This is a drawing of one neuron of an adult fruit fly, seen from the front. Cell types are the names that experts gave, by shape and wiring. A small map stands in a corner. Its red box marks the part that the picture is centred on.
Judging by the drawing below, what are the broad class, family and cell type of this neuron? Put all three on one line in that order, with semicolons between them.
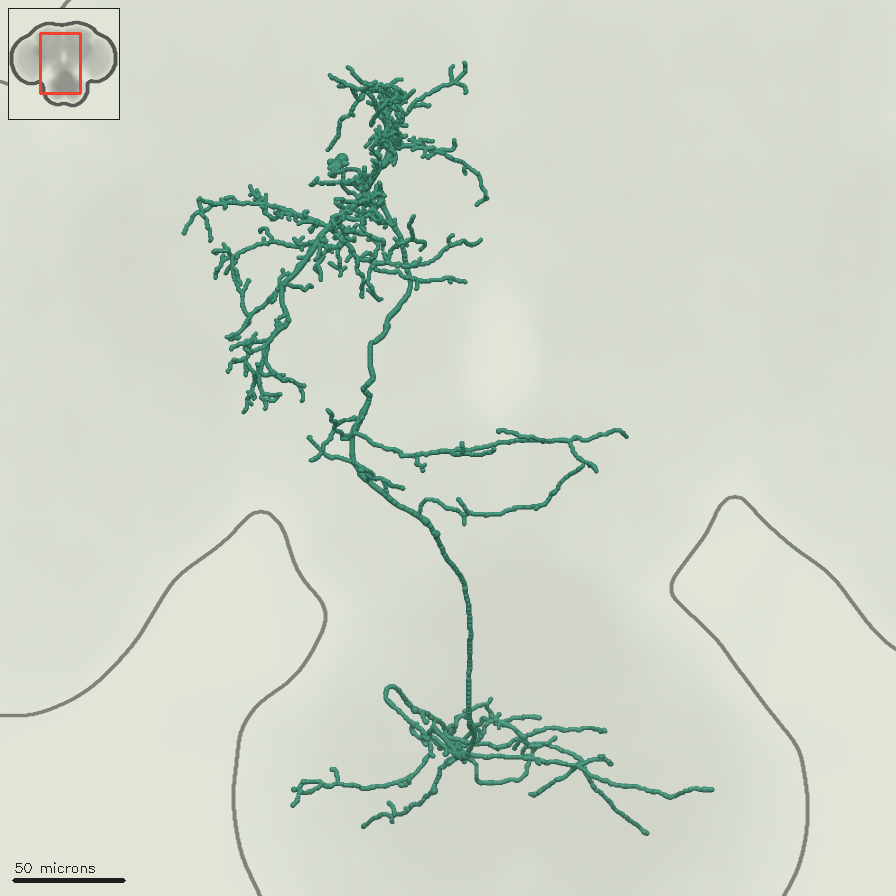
descending neuron; DNp; DNp47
